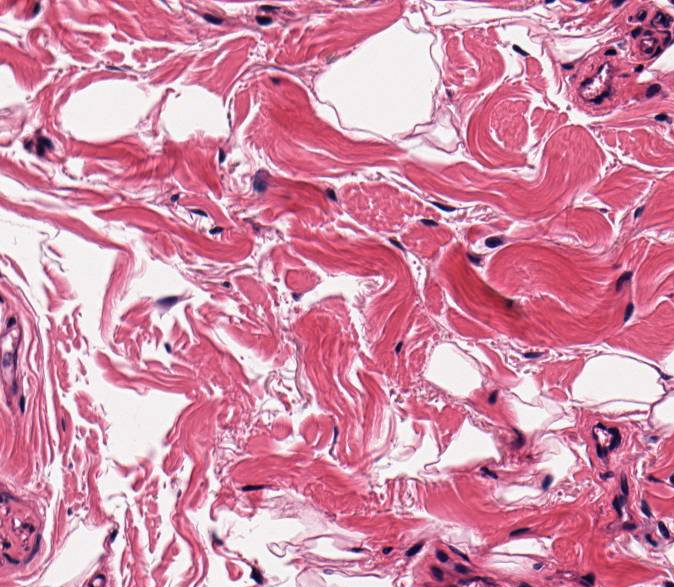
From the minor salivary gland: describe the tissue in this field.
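Most of what I'm looking at is thick pink collagen bundles, heading off in many different directions. Many of them are wavy and curved, I notice, rather than straight. There aren't many nuclei; most are small, dark and elongated, tucked between the bundles. Up in the upper right corner there are small blood vessels with clustered nuclei.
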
